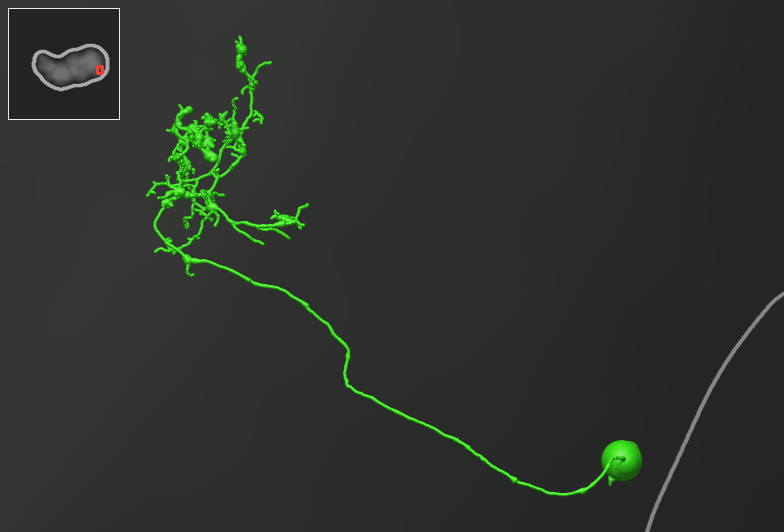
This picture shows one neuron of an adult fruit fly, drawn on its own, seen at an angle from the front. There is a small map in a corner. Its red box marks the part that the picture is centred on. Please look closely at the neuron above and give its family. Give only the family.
Cm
